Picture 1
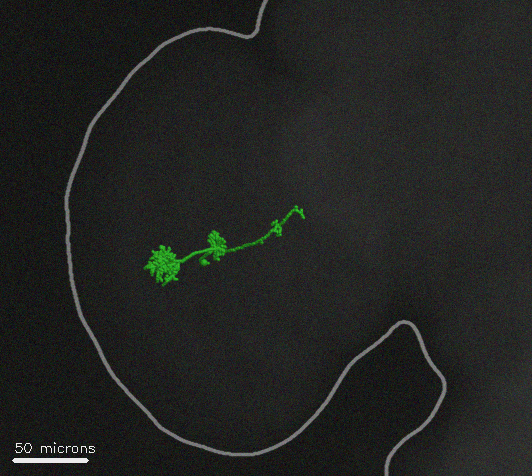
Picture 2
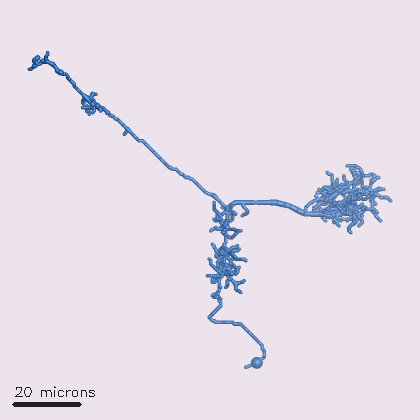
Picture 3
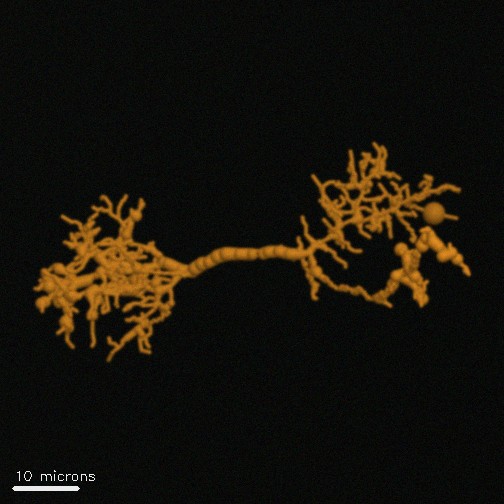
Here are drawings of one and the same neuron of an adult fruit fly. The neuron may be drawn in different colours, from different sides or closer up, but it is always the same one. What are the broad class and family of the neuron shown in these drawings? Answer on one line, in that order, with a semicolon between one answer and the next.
optic-lobe intrinsic neuron; Y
